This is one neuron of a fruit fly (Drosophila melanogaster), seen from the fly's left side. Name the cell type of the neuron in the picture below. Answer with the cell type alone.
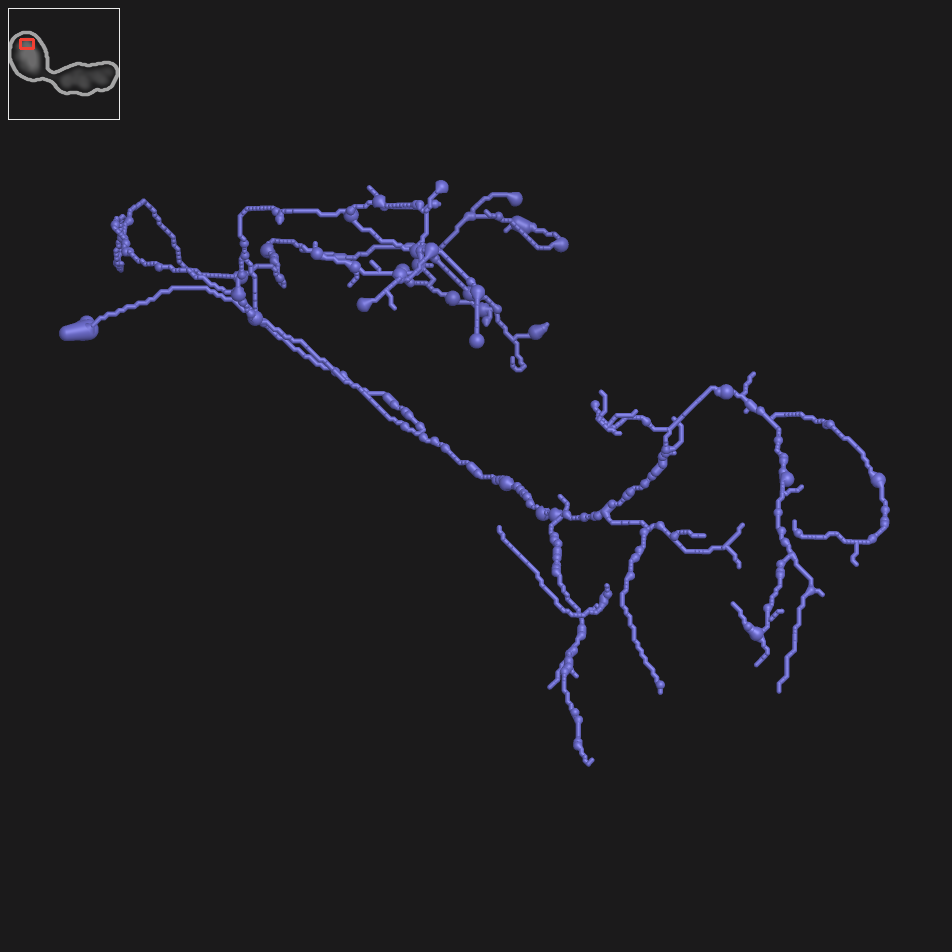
CB1574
